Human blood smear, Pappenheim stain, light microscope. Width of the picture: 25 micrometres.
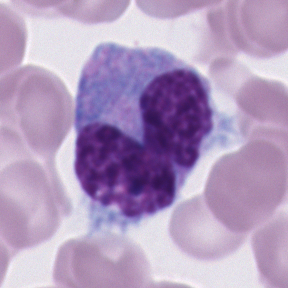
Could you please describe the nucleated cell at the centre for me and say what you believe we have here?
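Let's start with the outline: it is irregular, with ragged, wispy cytoplasmic edges at the bottom and right. The cell is about 16 by 14 micrometres, and the nucleus takes up about 60% of its area. Look at the chromatin: dark purple and coarsely clumped. The cytoplasm is grey-blue, spreading widest at the upper left, with fine, faint pinkish-lilac granules scattered through it. Putting that together, this is a monocyte.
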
